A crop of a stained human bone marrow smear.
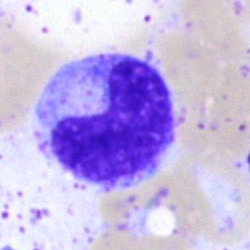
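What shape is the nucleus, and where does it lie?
It is deeply indented, with the notch facing the upper left; it fills most of the cell and lies toward the lower right.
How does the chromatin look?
Patchy, with darker and paler areas.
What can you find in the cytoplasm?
A few fine purple dots scattered about.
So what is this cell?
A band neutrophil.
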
